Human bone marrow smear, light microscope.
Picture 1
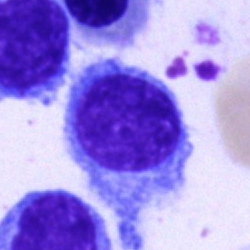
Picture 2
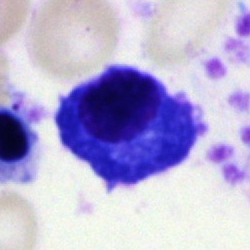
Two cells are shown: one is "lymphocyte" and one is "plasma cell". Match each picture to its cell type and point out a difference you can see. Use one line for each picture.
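Picture 1 is a lymphocyte. The nucleus fills most of the cell and sits toward the top, leaving a wider band of cytoplasm below it.
Picture 2 is a plasma cell. The cytoplasm is abundant and stains deep blue.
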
